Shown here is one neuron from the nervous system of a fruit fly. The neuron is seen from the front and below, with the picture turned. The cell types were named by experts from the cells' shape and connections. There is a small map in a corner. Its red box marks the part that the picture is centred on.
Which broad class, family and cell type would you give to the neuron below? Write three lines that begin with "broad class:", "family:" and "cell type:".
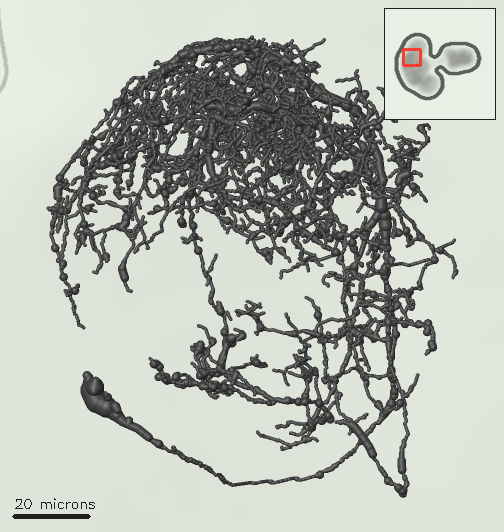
broad class: central-brain intrinsic neuron
family: hemilineage VLPa2
cell type: PVLP017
